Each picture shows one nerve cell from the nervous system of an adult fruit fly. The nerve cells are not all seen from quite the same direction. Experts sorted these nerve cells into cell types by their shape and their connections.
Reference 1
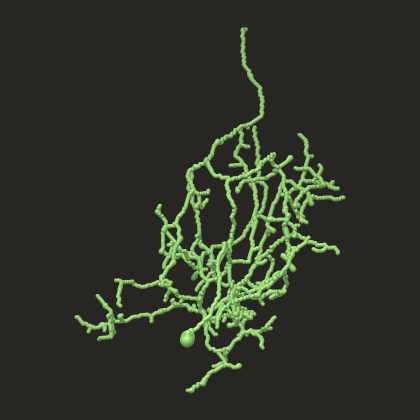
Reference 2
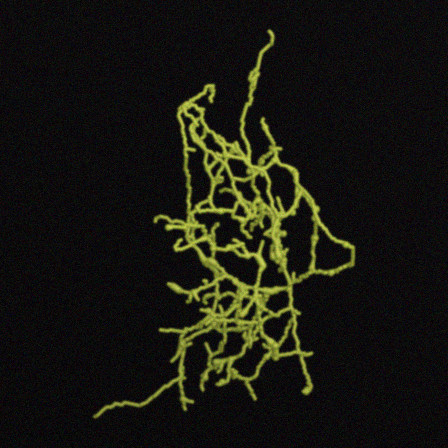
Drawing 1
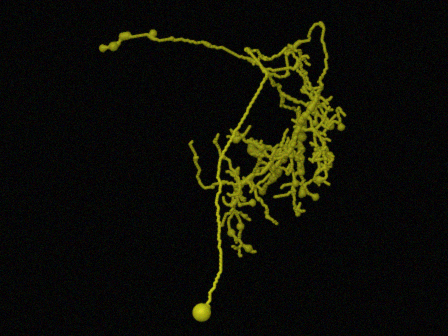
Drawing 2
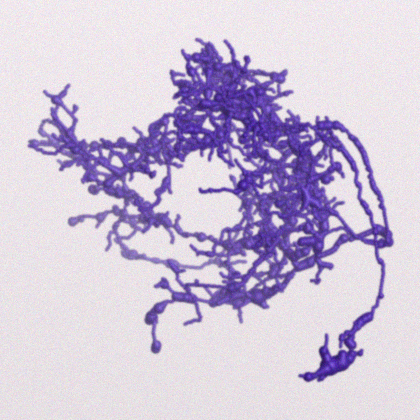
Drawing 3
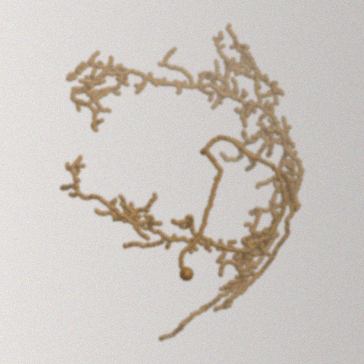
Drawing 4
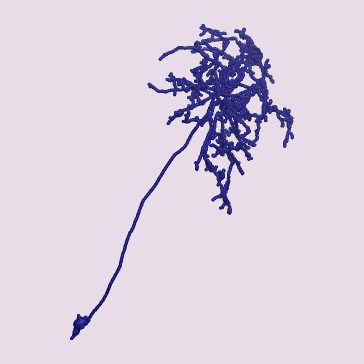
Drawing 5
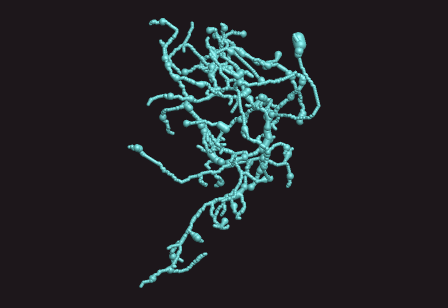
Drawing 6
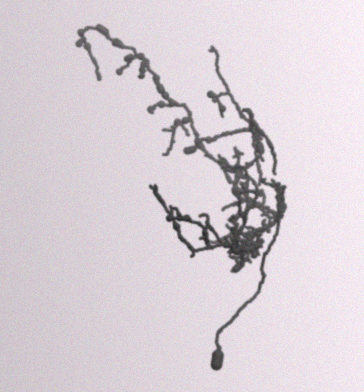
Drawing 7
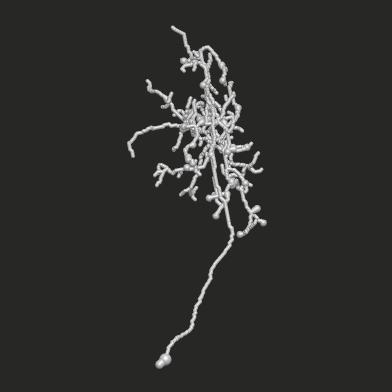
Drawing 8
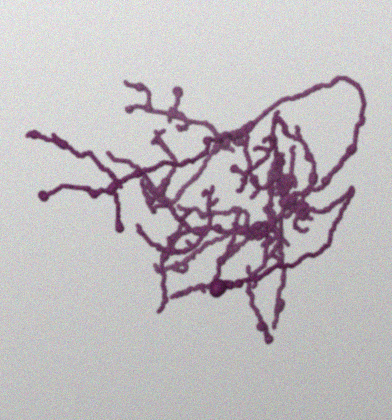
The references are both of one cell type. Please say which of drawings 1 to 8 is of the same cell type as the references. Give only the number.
5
